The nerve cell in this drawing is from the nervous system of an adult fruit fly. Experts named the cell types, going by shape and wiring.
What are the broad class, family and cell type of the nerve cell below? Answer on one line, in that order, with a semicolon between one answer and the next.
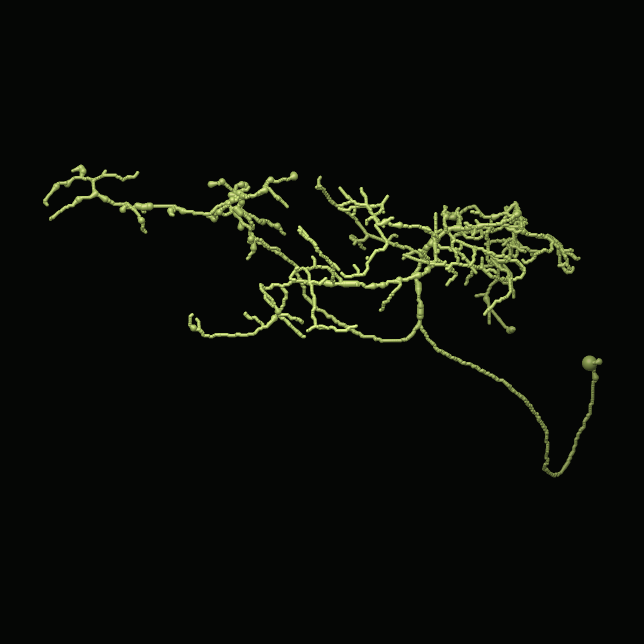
central-brain intrinsic neuron; hemilineage SLPal3_and_SLPal4_dorsal; CB1653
